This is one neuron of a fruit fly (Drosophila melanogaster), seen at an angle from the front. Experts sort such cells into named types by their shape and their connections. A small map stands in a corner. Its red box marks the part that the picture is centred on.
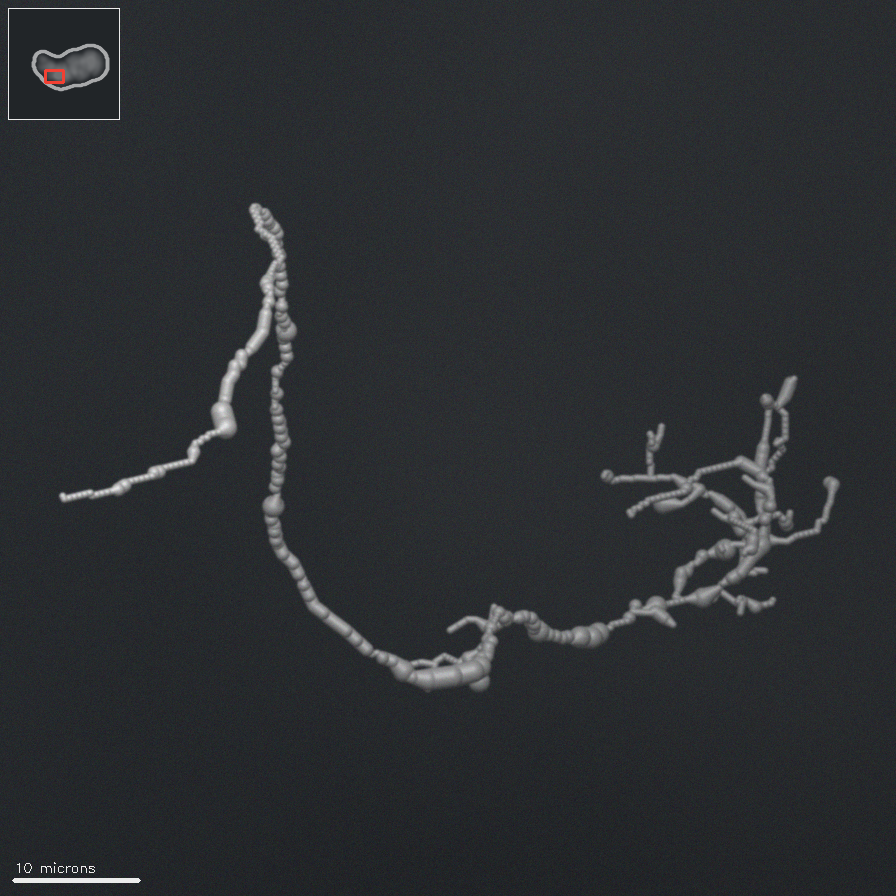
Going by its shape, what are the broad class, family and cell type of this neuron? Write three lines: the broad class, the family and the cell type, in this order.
sensory neuron entering the nerve cord
class gustatory
WG3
